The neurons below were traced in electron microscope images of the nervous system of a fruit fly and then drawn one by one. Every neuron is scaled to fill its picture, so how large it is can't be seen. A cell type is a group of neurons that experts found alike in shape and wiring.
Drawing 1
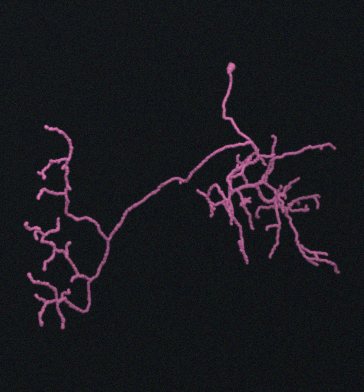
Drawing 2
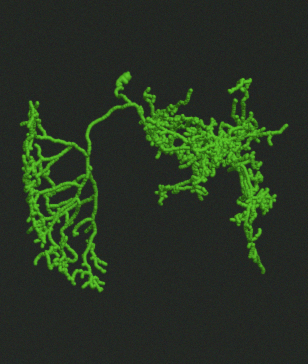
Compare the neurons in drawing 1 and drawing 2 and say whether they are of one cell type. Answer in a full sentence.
They are of different cell types.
